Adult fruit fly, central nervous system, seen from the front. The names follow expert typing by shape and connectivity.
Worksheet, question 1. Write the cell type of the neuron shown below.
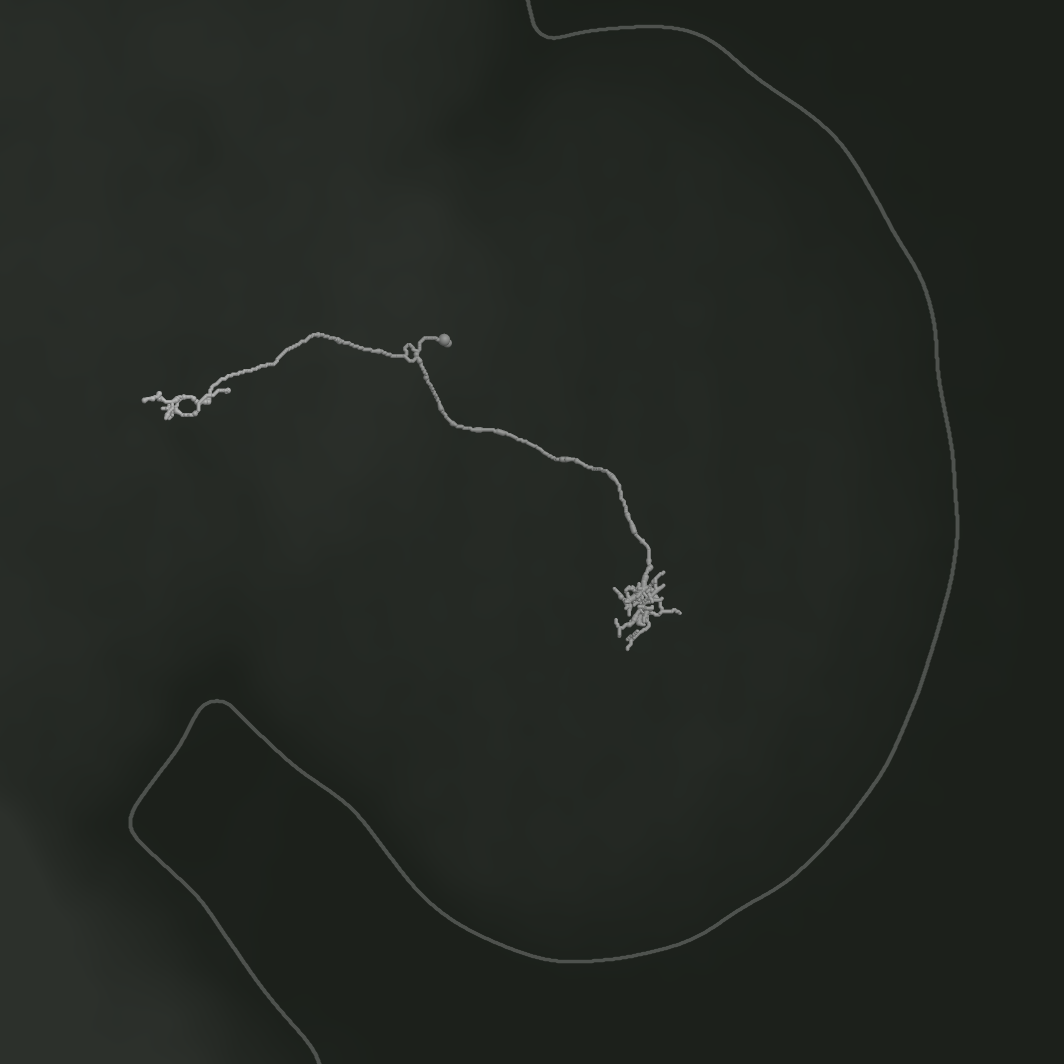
LPC1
